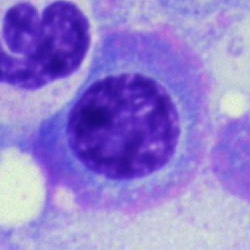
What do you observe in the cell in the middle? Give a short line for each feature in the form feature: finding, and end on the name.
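Chromatin: coarse and clumped, small pale gaps between dark patches
Nucleus: roughly in the centre of the cell
Cytoplasm: broad rim surrounding the nucleus on all sides
Cytoplasmic colour: paler blue-grey beside the nucleus, pinkish-purple toward the edge
Name: plasma cell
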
